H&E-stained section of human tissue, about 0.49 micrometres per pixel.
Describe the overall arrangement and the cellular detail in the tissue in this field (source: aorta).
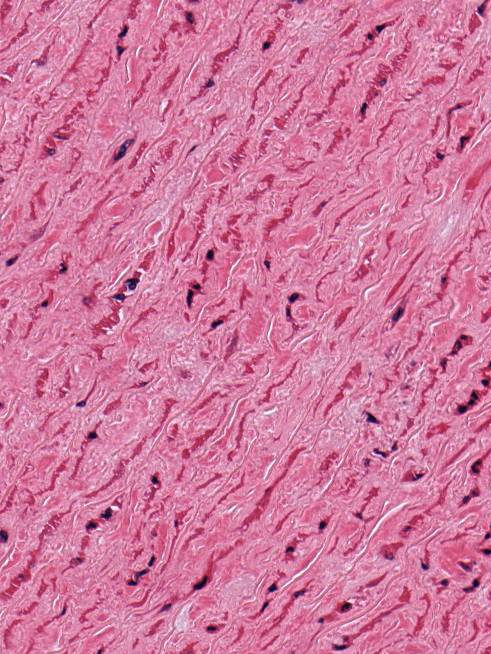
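Single compact fibrous tissue fills the field; pattern unchanged from edge to edge. Wavy fibres, roughly parallel to one another, run diagonally across. Deeper red strands intermixed with paler pink wavy strands throughout. Nuclei sparse, small, dark, elongated; scattered along the fibres over the whole field.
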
